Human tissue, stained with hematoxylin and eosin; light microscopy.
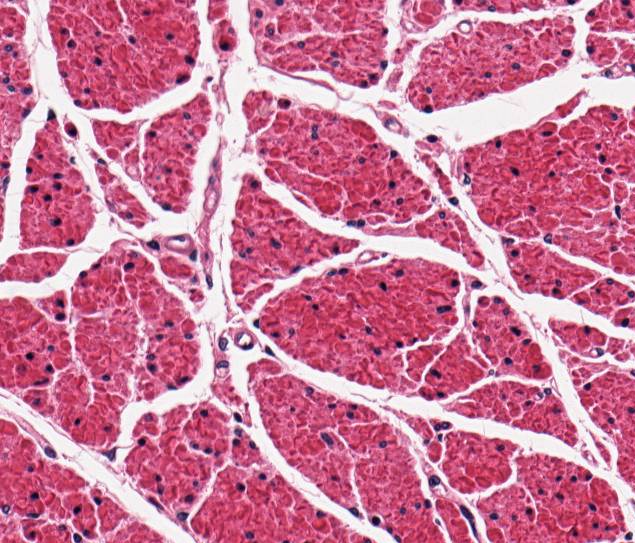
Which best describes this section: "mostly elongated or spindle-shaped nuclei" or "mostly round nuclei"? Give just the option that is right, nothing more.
Mostly round nuclei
